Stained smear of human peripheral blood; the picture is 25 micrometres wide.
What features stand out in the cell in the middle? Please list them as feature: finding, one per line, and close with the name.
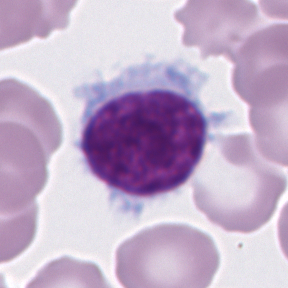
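Nucleus: round to slightly oval, smooth outline, no indentation
Nuclear size: about 11 by 9 micrometres
Cytoplasm: scant, pale blue, widest above nucleus
Border: fringed by fine hair-like projections
Name: hairy cell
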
